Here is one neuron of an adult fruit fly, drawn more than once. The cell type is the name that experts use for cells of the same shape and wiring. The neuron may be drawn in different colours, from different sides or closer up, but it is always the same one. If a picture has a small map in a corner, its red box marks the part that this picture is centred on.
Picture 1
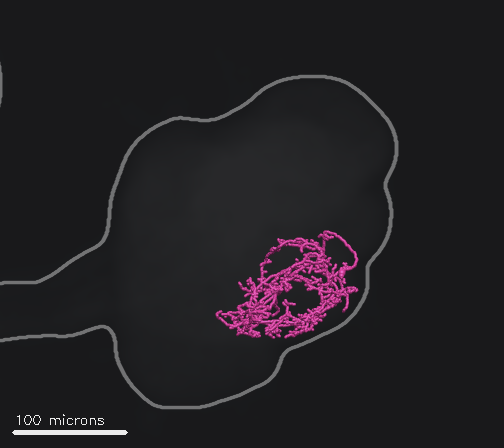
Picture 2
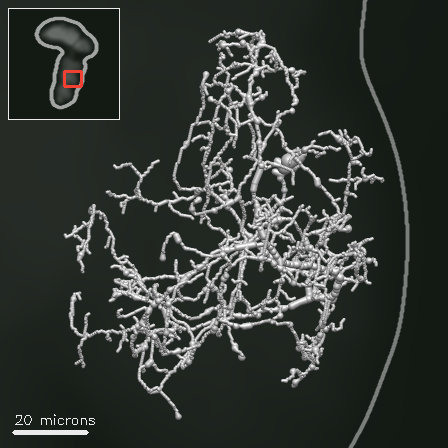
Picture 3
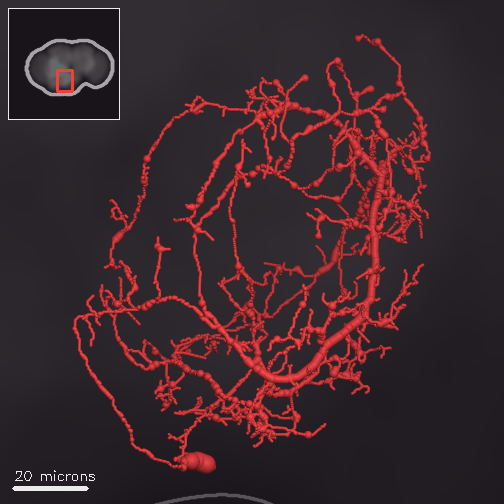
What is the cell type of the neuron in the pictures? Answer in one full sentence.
Regarding its cell type, the neuron is IN04B011.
